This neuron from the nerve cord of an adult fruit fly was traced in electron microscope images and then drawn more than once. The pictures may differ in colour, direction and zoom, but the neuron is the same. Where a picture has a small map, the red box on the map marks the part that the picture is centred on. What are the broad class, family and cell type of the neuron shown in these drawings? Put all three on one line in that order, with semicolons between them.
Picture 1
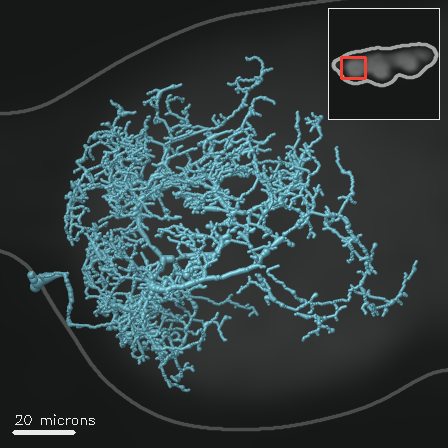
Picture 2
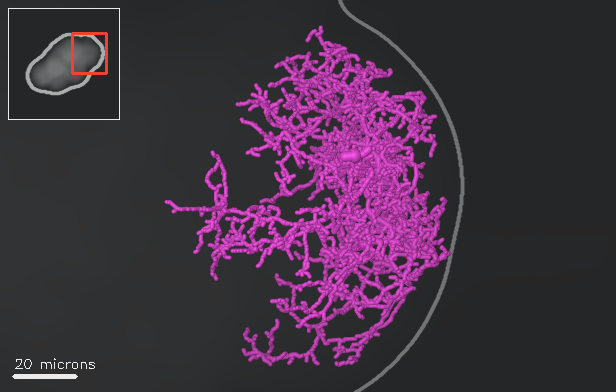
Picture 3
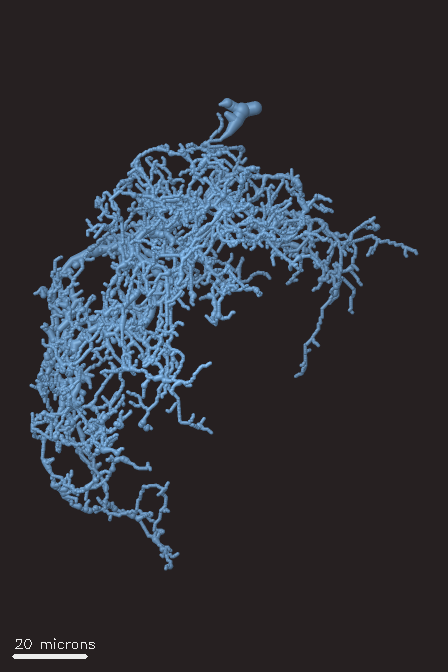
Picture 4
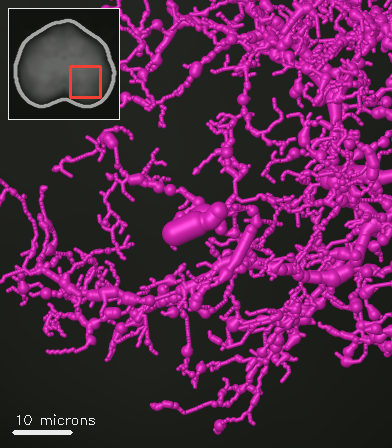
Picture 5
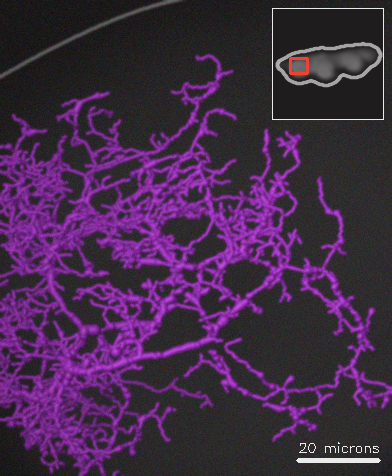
nerve-cord intrinsic neuron; hemilineage 13A; IN13A010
